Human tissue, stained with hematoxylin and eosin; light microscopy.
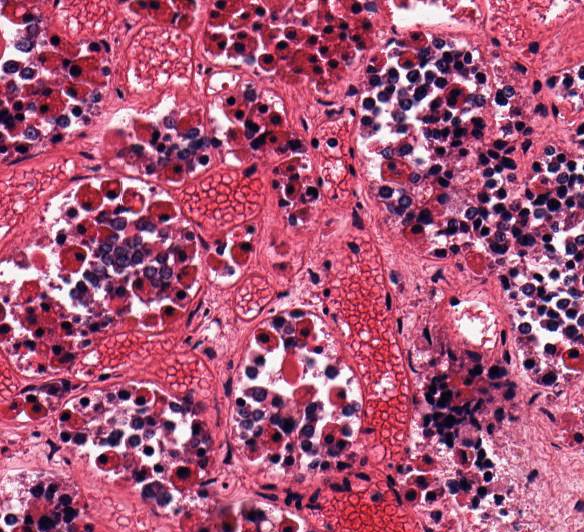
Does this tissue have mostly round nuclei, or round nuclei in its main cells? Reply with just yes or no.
Yes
